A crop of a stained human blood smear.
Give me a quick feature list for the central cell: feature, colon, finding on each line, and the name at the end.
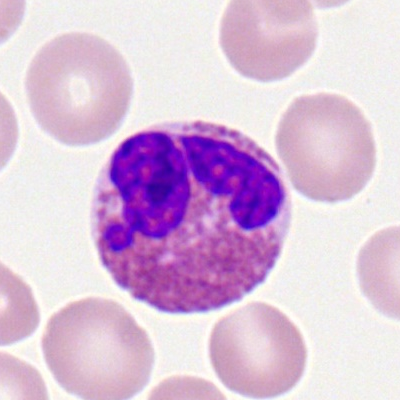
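Nucleus: two main lobes, left and right
Lobe position: mainly upper half of cell
Chromatin: dark purple, coarsely clumped
Cytoplasm: abundant, filling much of cell around nucleus
Name: eosinophil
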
